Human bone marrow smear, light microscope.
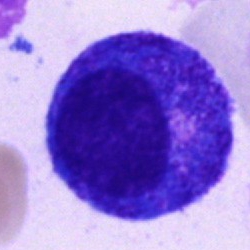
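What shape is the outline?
It looks round.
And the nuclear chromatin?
Dark and dense, to my eye.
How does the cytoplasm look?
A deep blue, and I see no clear vacuoles in it.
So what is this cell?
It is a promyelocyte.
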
